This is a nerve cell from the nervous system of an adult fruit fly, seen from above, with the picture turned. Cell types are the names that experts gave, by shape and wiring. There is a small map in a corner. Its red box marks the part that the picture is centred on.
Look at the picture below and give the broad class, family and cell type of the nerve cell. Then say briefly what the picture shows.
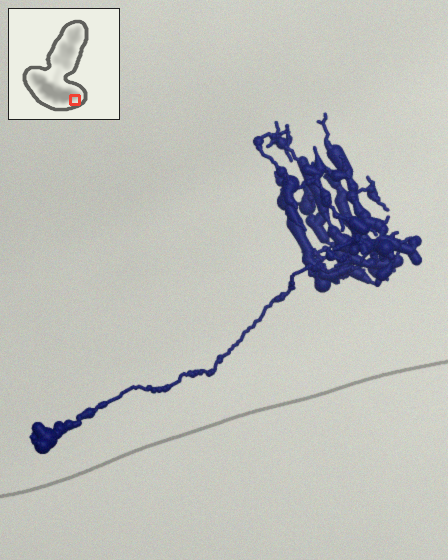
This is an optic-lobe intrinsic neuron. The family is Dm. Its cell type is Dm9. It is in the brain and does not reach the nerve cord. Dozens of branch ends can be seen.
